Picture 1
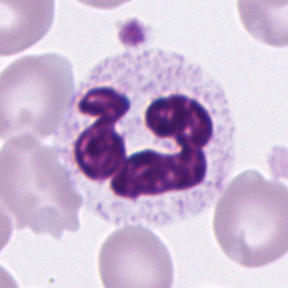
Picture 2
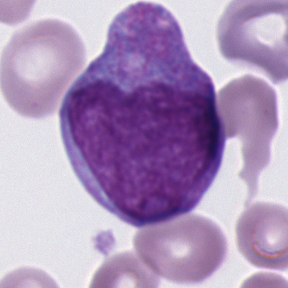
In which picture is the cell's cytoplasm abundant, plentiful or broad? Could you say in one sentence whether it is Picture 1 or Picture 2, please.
Picture 1 shows a cell with plenty of cytoplasm around its nucleus.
